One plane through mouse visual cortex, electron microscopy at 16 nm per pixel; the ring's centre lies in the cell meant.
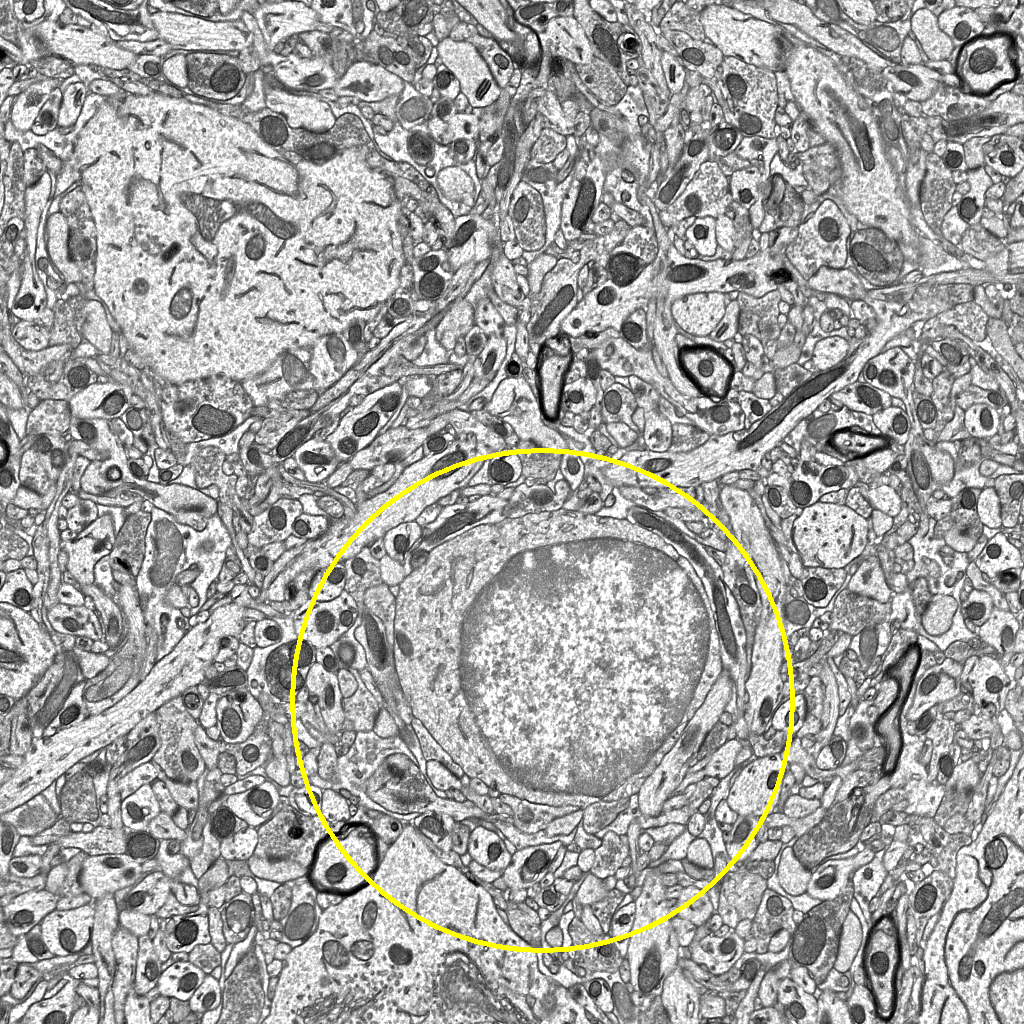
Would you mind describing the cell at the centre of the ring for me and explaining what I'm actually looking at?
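Nucleus large, round, wholly within the picture. Envelope smooth, no deep infoldings. Thin band of darker chromatin lines the envelope; interior paler, finely mottled. Pale cytoplasmic rim wider left of the nucleus than right. Oligodendrocyte.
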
